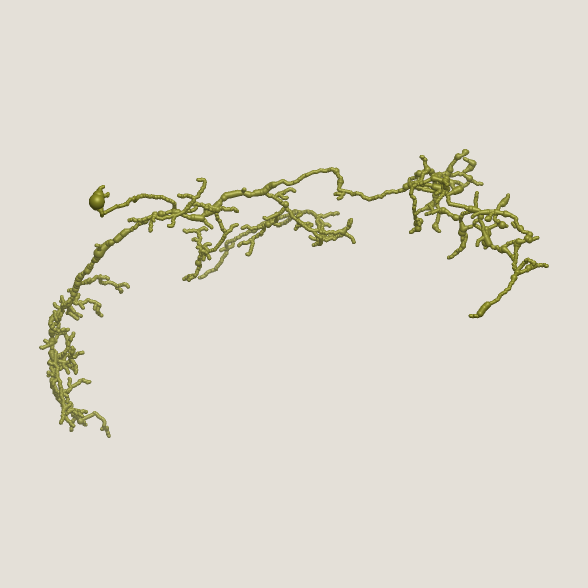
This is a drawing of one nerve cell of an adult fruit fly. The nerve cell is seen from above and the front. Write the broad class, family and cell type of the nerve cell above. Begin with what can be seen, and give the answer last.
The picture shows dozens of branch ends. In this view it is wider than it is tall. Its broad class is central-brain intrinsic neuron. Its family is hemilineage VLPd&p1_posterior. Its cell type is PLP122_a.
